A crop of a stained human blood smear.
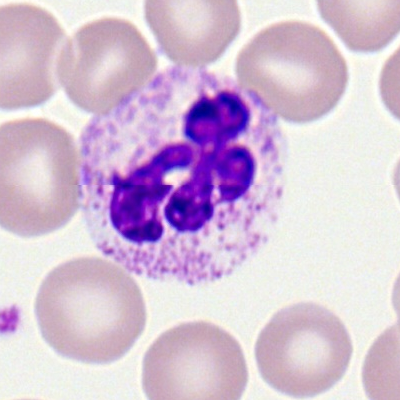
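Segmented neutrophil, the central cell in a stained human blood smear under the light microscope. The nucleus has at least three lobes, its chromatin dark purple and coarsely clumped. Abundant pale pinkish-lilac cytoplasm surrounds it, with fine pinkish-violet granules scattered throughout.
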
